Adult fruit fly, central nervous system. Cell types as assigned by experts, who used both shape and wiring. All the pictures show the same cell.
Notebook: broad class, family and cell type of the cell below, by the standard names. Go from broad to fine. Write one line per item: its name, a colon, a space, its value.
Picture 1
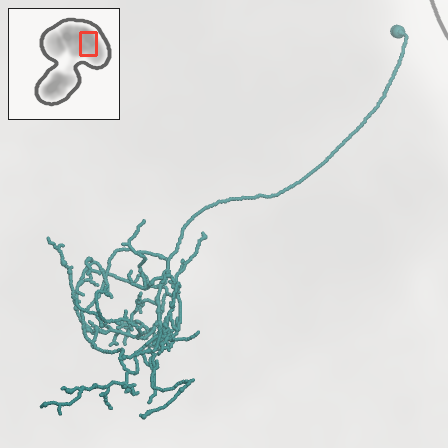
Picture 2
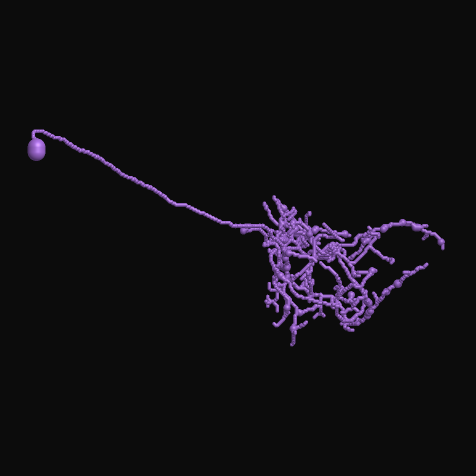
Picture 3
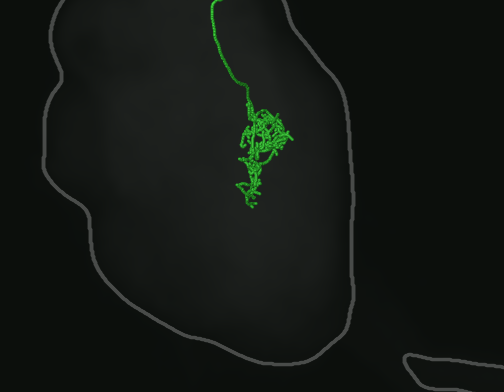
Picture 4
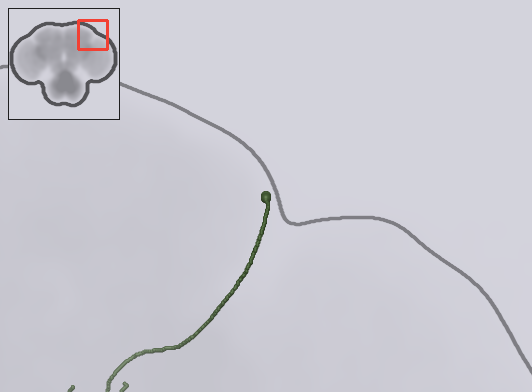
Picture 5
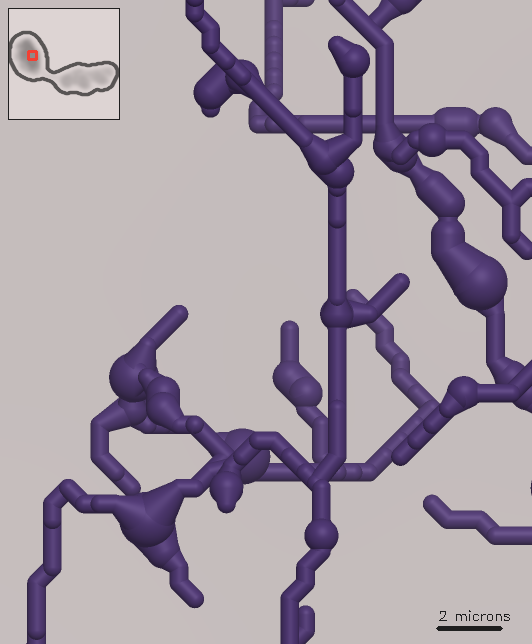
broad class: central-brain intrinsic neuron
family: hemilineage LHl4_posterior
cell type: CB3734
